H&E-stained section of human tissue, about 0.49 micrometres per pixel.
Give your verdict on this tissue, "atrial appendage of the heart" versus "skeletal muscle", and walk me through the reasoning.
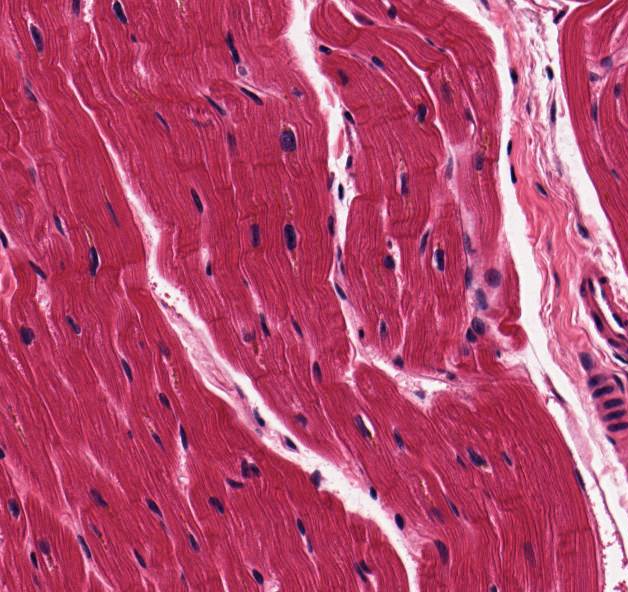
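Atrial appendage of the heart, not skeletal muscle. Fibres branch and join neighbouring fibres; they do not run as separate parallel strands.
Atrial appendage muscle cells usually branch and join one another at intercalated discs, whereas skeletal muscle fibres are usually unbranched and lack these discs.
Nuclei single, oval, central within the fibres.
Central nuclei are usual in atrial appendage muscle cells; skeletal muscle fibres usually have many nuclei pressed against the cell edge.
Cytoplasm deeply and evenly eosinophilic. Small golden-brown granules in some fibres, mostly near the nuclei.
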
